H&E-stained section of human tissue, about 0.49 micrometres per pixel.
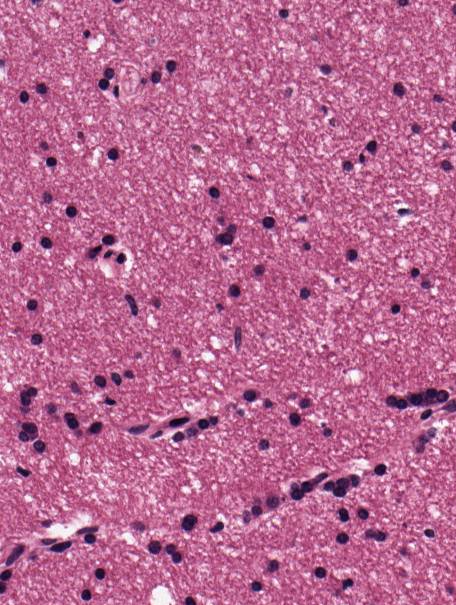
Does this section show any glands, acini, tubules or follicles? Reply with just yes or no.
No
